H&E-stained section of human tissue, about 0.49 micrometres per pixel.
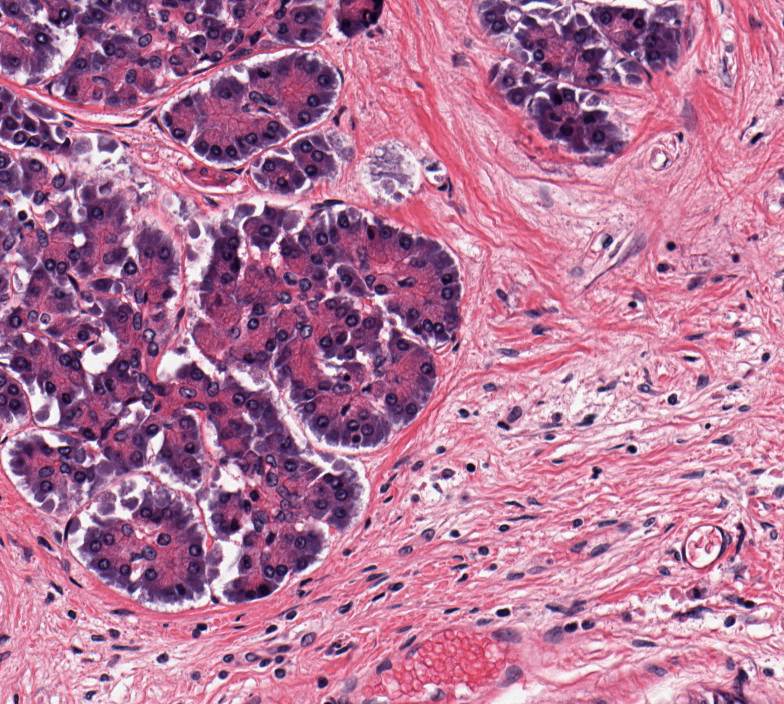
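Pancreas, haematoxylin and eosin: lobules of closely packed acini fill the left and upper field, with fibrous stroma across the right and lower part. Thin fibrous septa divide the rounded acinar clusters into small lobules. See how the round, dark acinar nuclei sit toward the outer edge of each acinus; the cytoplasm is granular and stains purple-pink.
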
